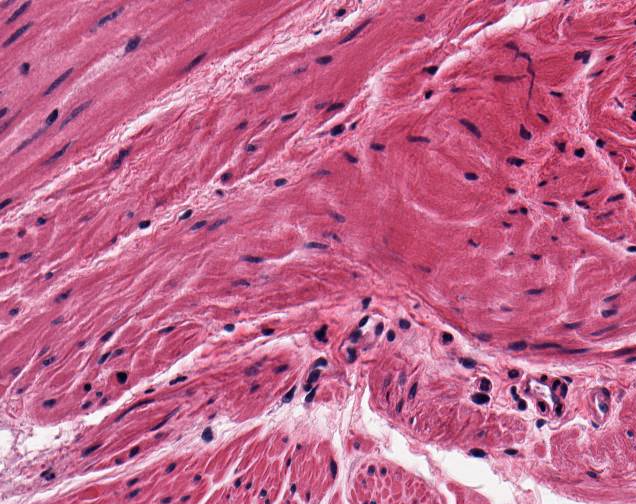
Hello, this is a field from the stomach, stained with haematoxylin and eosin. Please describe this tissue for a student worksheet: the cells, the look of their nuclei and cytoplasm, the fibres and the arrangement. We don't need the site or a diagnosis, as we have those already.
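Pink muscle fibres in bundles running different ways fill almost the whole field. Their elongated dark-blue nuclei lie within each cell, not at its edge. Empty white clefts, most prominent in the lower part, split the tissue between bundles. No epithelium, glands or fat cells appear.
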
